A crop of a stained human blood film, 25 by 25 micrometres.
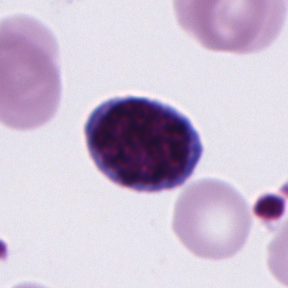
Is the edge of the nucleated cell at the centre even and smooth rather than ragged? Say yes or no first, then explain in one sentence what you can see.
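Yes. The cell outline is smooth and oval.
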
